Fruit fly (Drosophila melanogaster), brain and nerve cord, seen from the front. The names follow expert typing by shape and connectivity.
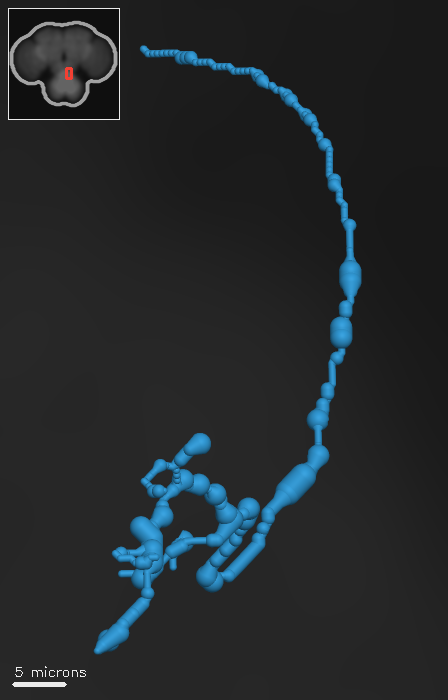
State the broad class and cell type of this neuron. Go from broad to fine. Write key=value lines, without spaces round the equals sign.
broad_class=sensory neuron entering the nerve cord
cell_type=SNxx03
